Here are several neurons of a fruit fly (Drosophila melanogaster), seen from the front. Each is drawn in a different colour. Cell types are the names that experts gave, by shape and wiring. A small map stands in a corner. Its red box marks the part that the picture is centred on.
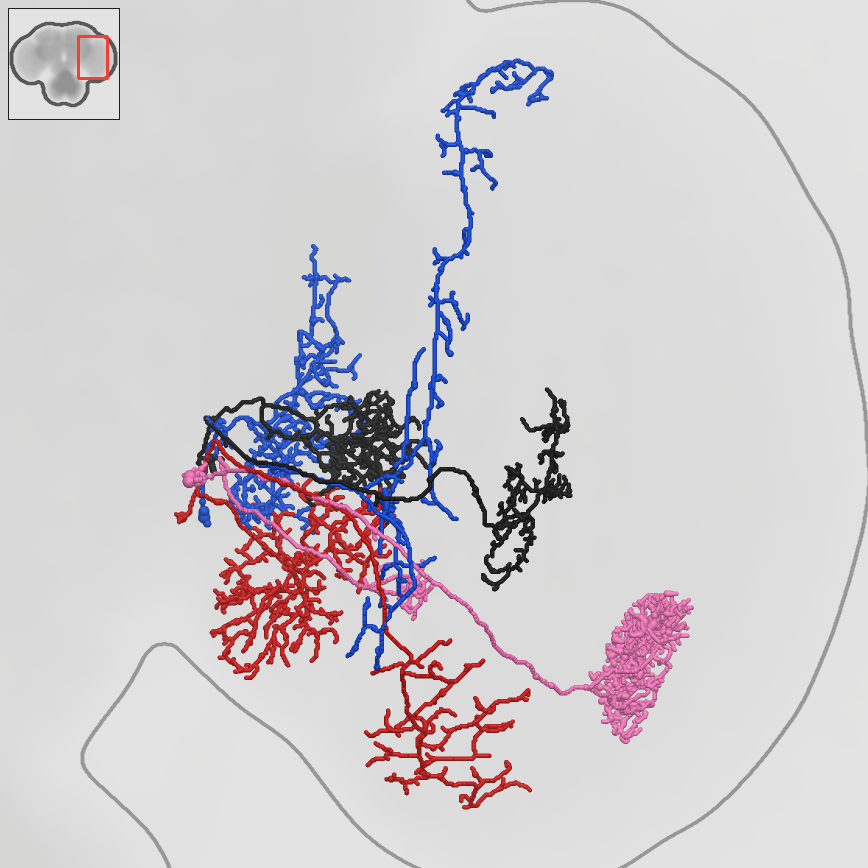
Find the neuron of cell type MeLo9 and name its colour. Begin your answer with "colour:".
colour: pink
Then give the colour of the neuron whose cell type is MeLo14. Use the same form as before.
colour: blue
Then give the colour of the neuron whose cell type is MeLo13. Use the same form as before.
colour: black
